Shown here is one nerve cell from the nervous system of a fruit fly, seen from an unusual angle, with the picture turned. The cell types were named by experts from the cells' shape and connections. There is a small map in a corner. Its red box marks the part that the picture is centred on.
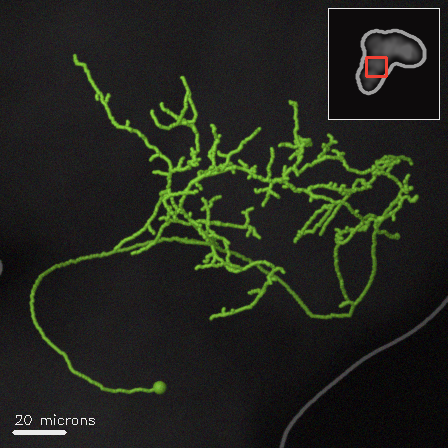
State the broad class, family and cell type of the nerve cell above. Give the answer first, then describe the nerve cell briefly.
It is a nerve-cord intrinsic neuron. Its family is hemilineage 19B. It is of cell type IN19B067. From left to right in the picture it spans about 150 microns. Dozens of branch ends can be seen.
